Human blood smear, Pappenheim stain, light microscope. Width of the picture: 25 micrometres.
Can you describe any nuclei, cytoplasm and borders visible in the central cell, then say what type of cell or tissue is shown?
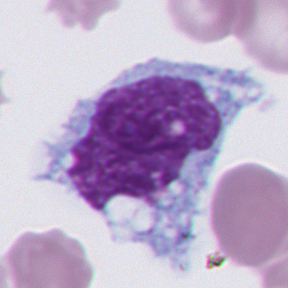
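Starting at the edge, the cytoplasmic margin frays into fine, wispy projections. The nucleus looks irregular and folded, and there is a notch on its left side. In the right half of the nucleus I can make out a single small pale round spot. Below the nucleus the cytoplasm holds several clear vacuoles, the largest sitting directly beneath it. The nucleus measures about 14 by 11 micrometres. This is a monocyte.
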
